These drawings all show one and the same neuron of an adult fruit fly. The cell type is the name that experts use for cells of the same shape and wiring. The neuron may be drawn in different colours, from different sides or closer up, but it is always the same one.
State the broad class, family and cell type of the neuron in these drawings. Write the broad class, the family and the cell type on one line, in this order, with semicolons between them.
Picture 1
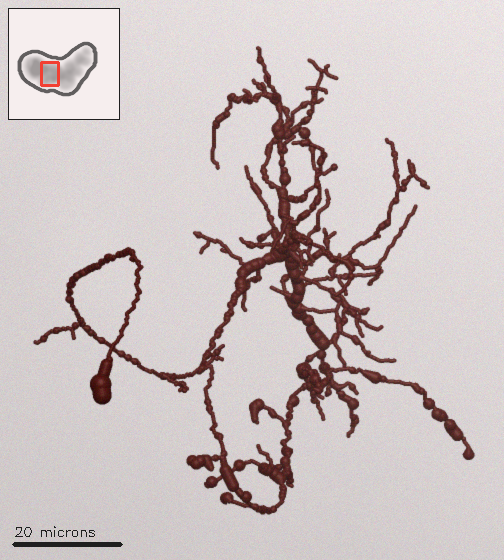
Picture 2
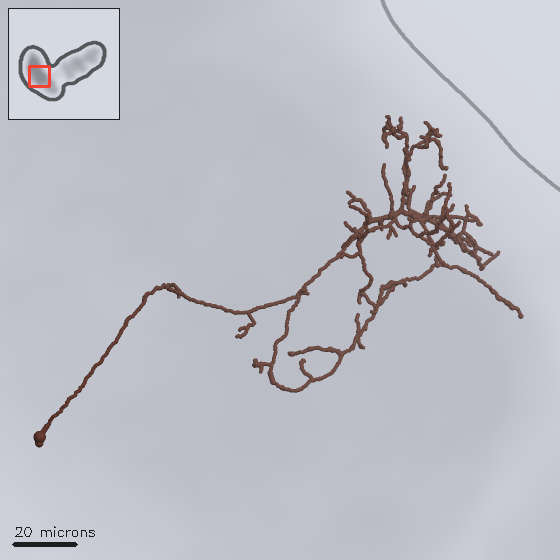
central-brain intrinsic neuron; hemilineage AOTUv1_ventral; PS034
